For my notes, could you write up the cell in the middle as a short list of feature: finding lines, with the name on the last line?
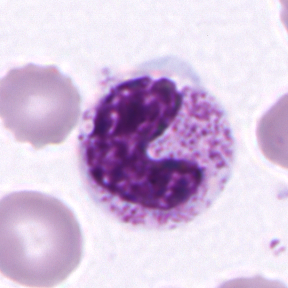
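Outline: roughly round
Nucleus: single unbroken band curved into a C shape
Curve: hollow opens toward the right
Cytoplasm: no vacuoles seen
Name: band neutrophil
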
